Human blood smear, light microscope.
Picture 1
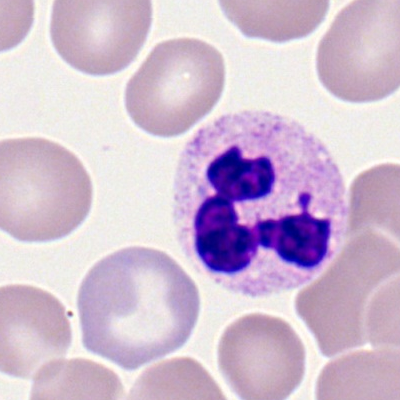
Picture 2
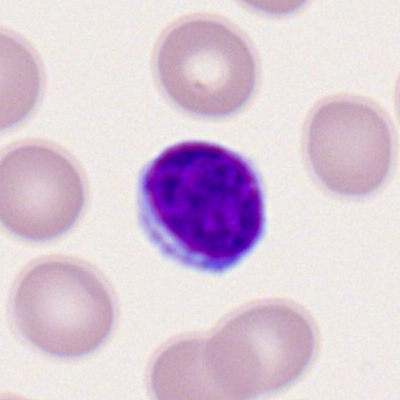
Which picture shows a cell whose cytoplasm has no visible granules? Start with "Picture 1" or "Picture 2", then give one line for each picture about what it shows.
Picture 2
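In picture 1: Fine, small lilac granules are scattered throughout the cytoplasm.
In picture 2: The cytoplasm shows no granules.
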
